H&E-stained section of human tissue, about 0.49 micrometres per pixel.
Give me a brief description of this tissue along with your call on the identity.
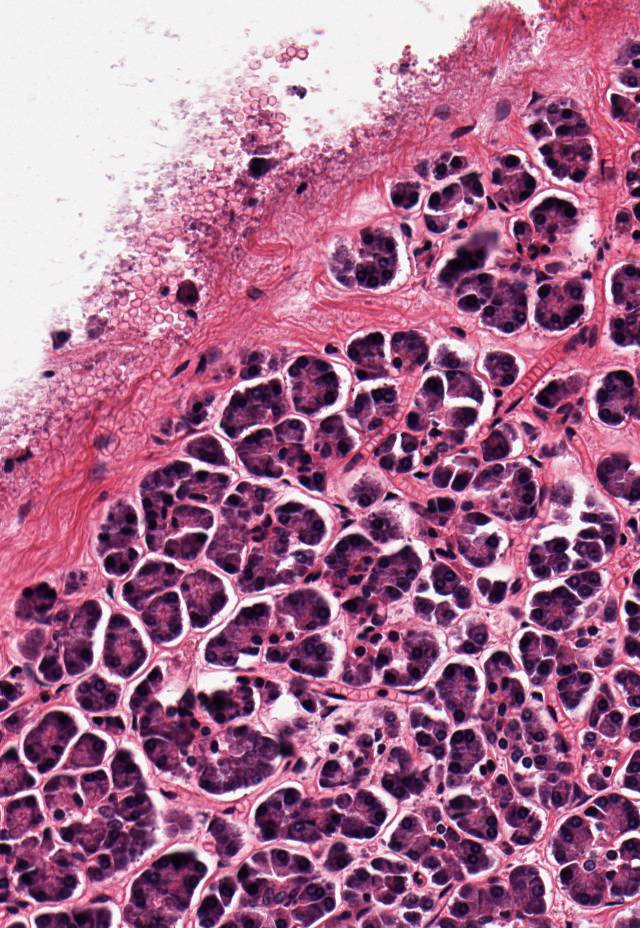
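Closely packed rounded acini, grouped in small clusters, fill most of the field from centre to lower right. Acinar nuclei round, dark, toward each acinus's outer edge. No fat cells. Upper left edge: band of wavy pink collagen, loose red blood cells spilling beyond. Pancreas.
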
